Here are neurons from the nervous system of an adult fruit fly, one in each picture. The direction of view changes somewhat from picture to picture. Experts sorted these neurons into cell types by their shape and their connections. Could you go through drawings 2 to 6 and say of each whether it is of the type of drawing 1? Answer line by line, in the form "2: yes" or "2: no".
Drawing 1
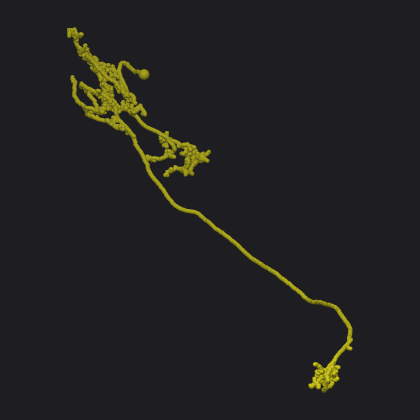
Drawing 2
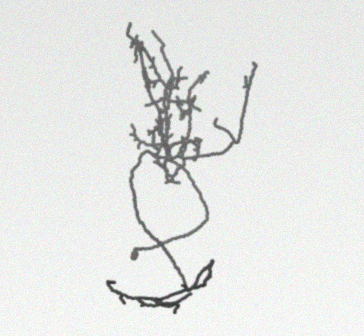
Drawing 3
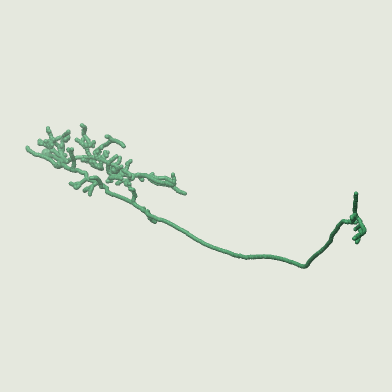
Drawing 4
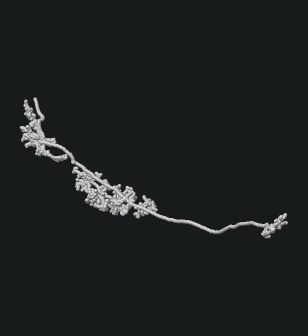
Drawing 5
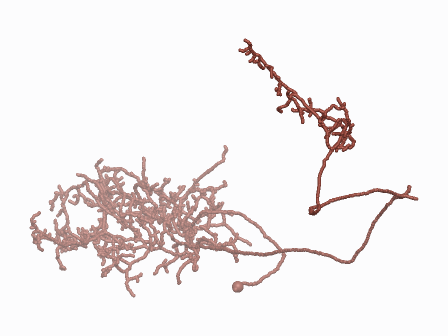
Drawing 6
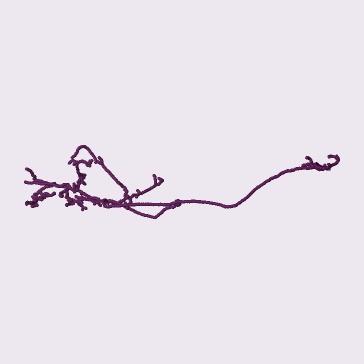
2: no
3: no
4: yes
5: yes
6: no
